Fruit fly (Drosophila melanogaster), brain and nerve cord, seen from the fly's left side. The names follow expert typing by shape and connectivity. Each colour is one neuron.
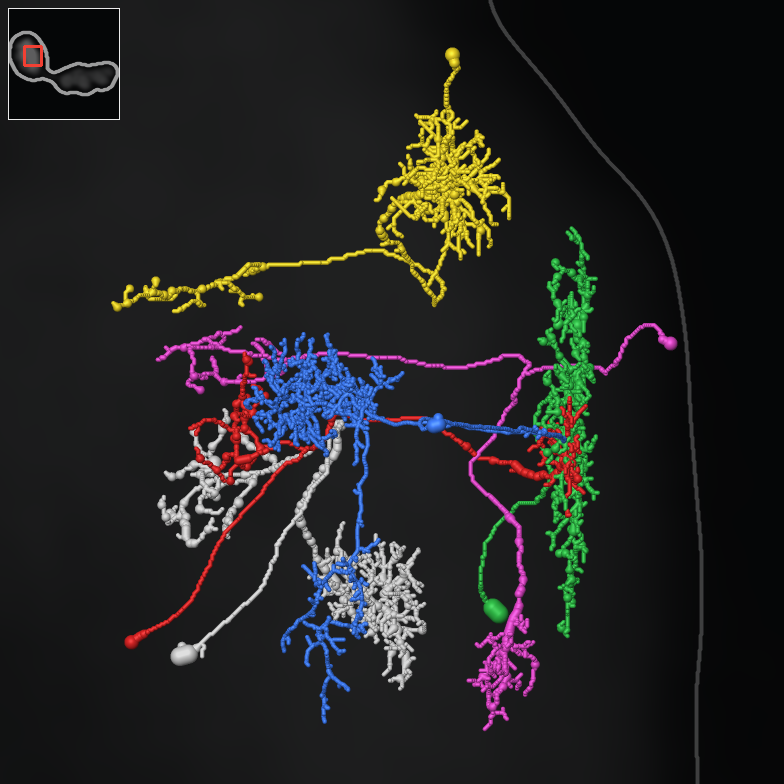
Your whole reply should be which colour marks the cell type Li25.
green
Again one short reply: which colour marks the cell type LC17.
white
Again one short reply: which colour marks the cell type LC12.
red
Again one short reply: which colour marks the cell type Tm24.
blue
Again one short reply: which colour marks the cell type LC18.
magenta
